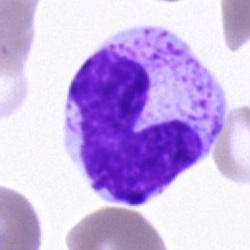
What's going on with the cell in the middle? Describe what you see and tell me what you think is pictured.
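Looking at the cell in the middle, I see a nucleus deeply indented by a notch that comes in from the upper right. That nucleus takes up the left and lower part of the cell. The cytoplasm seems pale lilac-blue, with fine pinkish-purple granules scattered through it. This is a band neutrophil.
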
